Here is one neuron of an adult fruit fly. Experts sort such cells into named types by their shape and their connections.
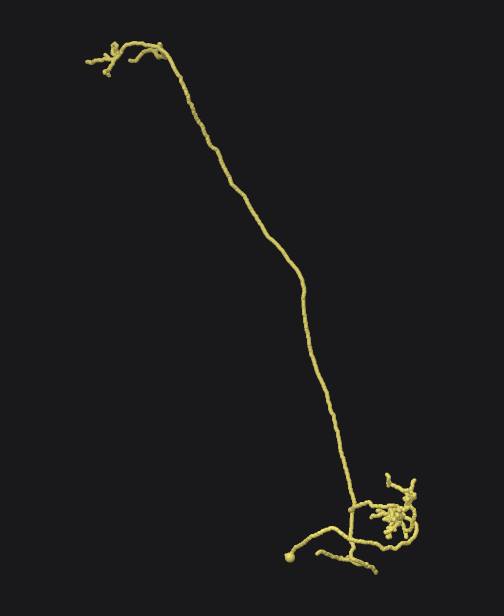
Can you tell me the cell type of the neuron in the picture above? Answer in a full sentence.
The cell type is AN01B011.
